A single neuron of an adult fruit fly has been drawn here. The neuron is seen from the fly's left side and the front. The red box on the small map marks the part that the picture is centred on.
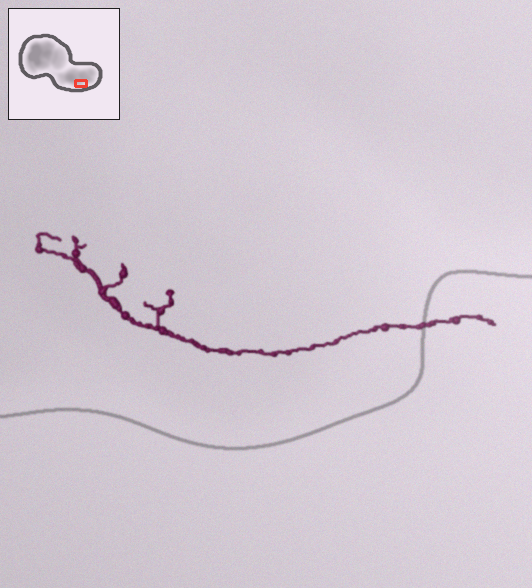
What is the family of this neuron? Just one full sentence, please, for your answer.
By its family, the neuron is class mechanosensory tactile.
